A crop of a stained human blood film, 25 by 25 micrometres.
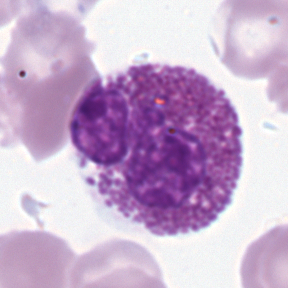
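Eosinophil in a stained peripheral blood smear. Its nucleus has two lobes, one at the left edge of the cell and the other near the centre, with dense, dark purple chromatin. Coarse round granules crowd the cytoplasm.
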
